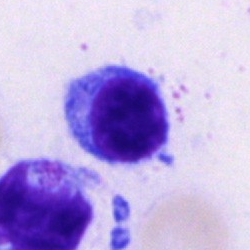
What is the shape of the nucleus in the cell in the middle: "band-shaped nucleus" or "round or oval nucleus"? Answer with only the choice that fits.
Round or oval nucleus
